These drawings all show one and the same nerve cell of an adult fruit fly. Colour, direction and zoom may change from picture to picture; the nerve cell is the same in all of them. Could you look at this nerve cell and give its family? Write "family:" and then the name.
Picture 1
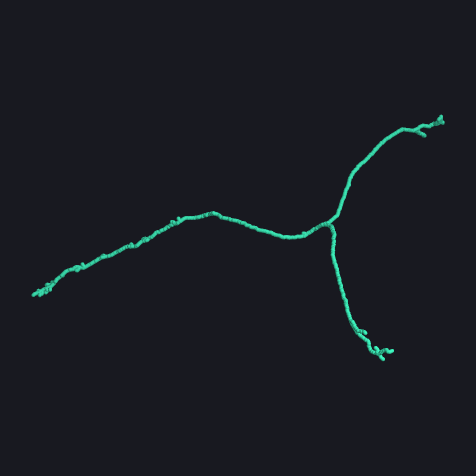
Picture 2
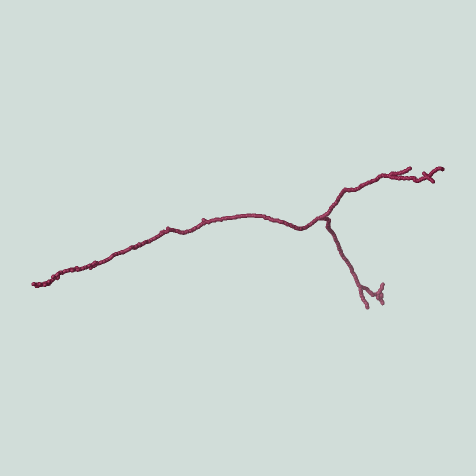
family: class mechanosensory proprioceptive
